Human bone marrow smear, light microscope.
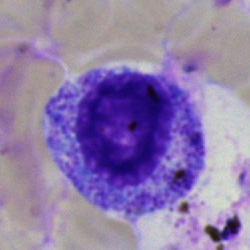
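Myelocyte at the centre of the field. The cell has a roughly round outline. Its chromatin stains dark purple and appears dense, with a somewhat paler patch near the middle of the nucleus. Many small purple granules give the cytoplasm a mottled look. The image is blurred, so fine detail in the cell is soft.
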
